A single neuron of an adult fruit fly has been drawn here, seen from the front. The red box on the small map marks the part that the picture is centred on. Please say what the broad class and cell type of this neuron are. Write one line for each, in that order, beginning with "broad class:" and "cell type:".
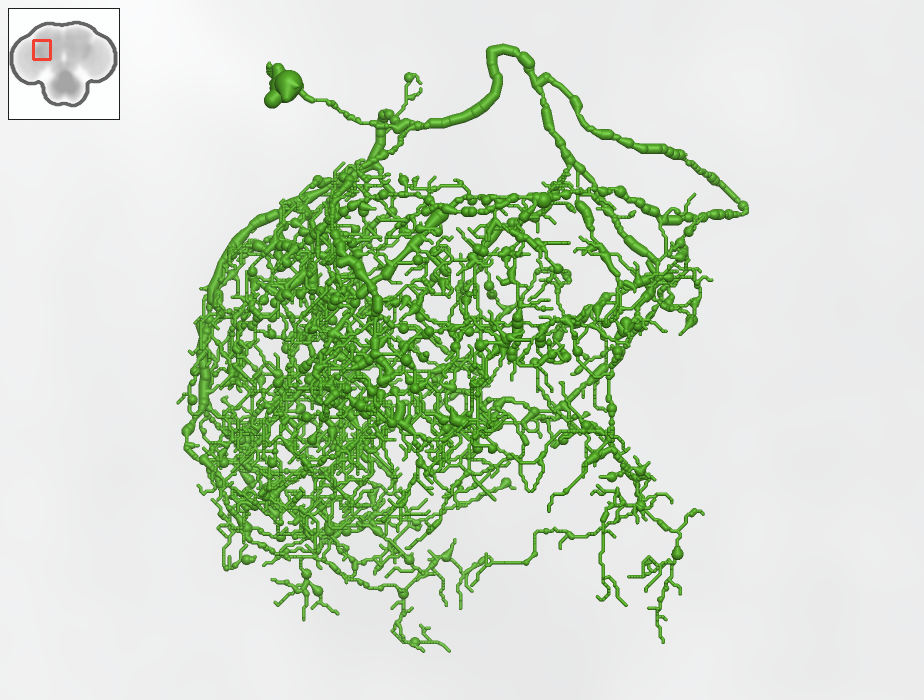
broad class: central-brain intrinsic neuron
cell type: AVLP213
